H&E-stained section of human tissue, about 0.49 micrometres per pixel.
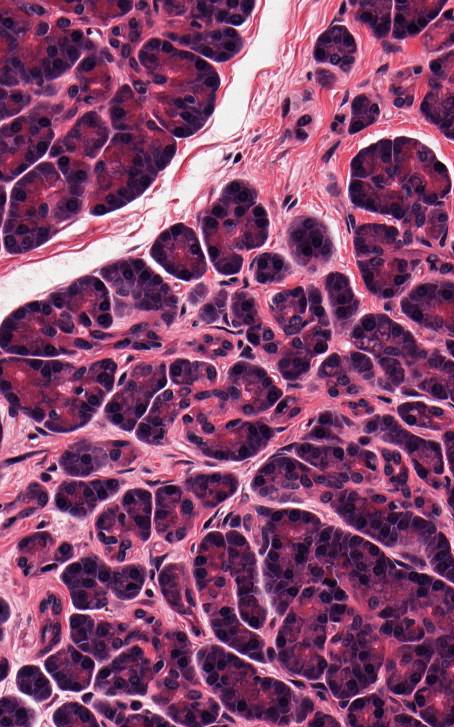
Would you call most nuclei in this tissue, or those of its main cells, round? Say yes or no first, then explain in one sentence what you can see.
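Yes. The acinar cells have round, dark nuclei that sit toward the outer edge of each acinus.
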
